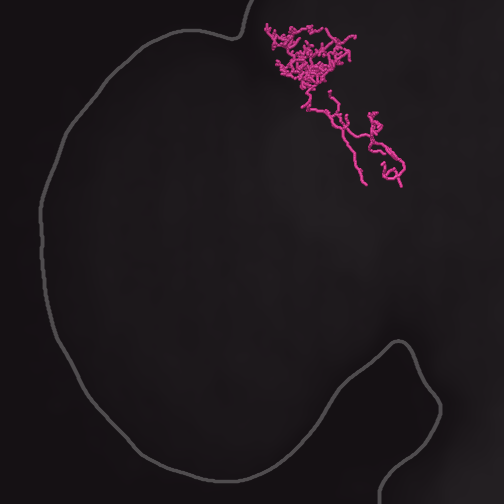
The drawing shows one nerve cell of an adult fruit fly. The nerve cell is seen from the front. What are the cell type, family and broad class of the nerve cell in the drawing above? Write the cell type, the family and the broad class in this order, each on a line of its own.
LHAV2b2_c
hemilineage VLPl2_posterior
central-brain intrinsic neuron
